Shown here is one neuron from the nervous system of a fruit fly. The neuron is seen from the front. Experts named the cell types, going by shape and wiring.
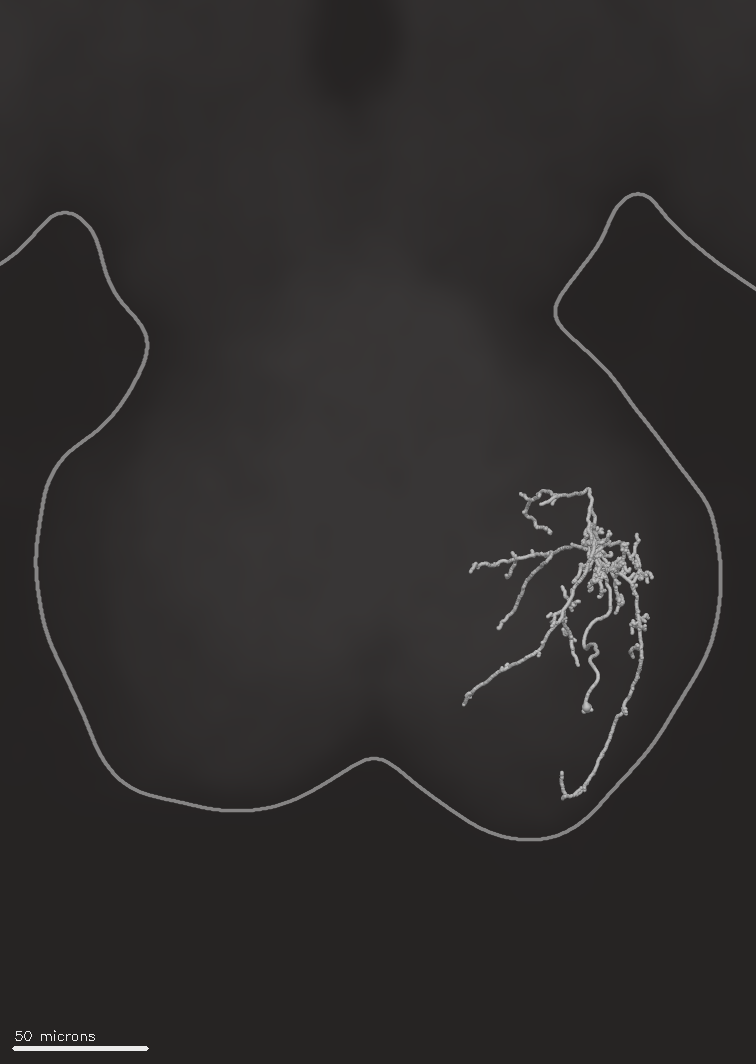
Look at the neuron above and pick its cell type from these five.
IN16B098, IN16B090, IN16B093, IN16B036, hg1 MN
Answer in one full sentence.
The cell type held by this neuron is IN16B090.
